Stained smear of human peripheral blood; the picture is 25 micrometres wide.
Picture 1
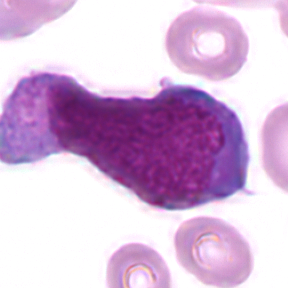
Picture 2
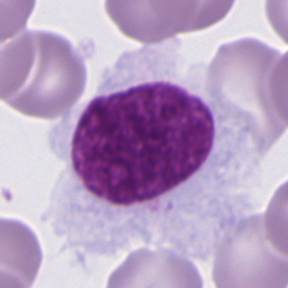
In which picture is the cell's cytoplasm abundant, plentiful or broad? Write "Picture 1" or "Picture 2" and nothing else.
Picture 2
